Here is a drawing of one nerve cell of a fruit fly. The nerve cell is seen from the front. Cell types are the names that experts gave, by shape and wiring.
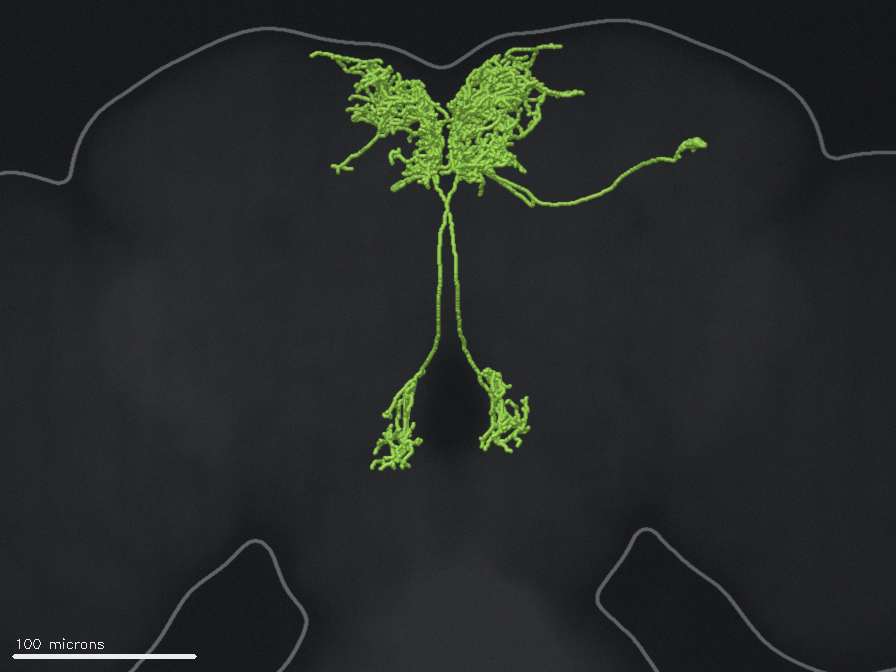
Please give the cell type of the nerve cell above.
PAL01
